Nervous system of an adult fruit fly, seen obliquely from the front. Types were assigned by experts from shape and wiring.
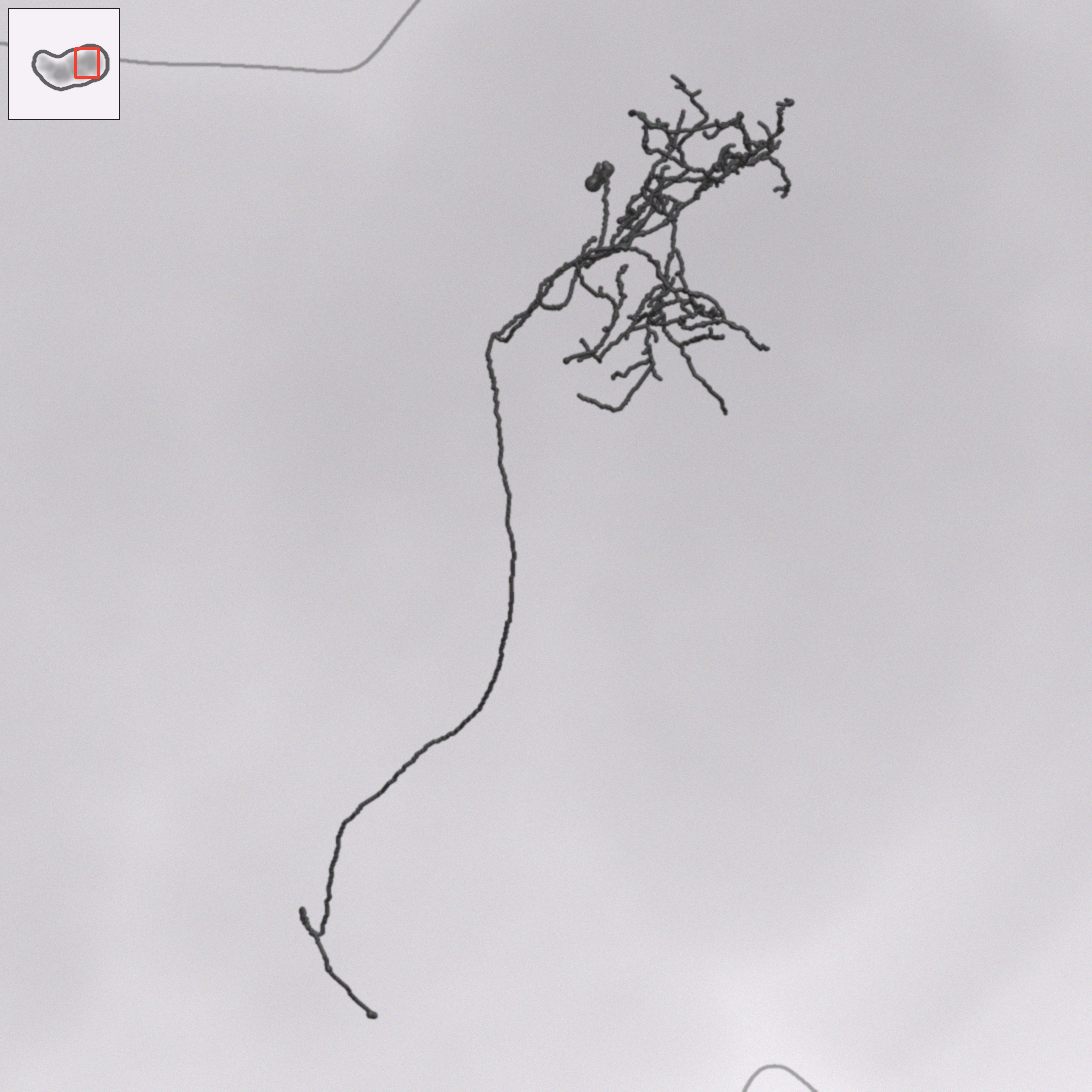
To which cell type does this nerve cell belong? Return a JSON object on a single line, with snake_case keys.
{"cell_type": "SIP053"}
